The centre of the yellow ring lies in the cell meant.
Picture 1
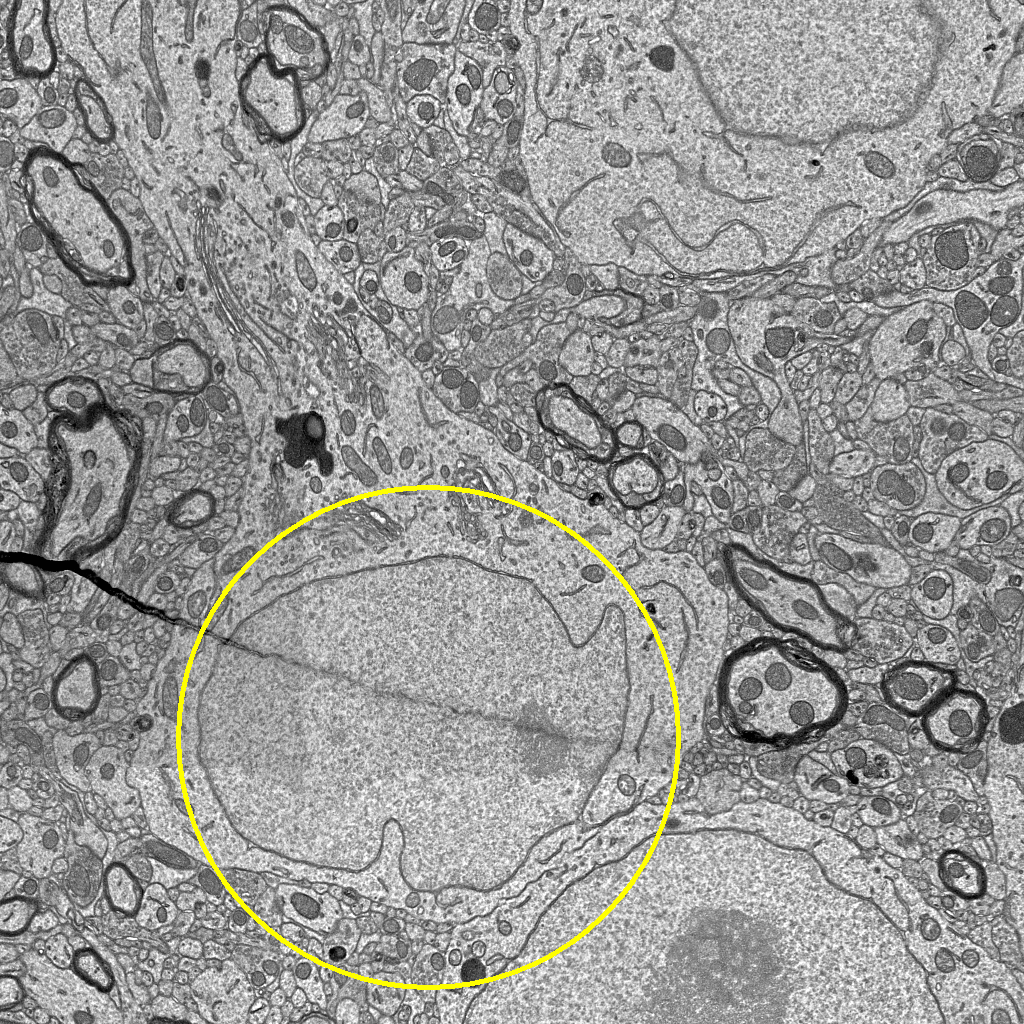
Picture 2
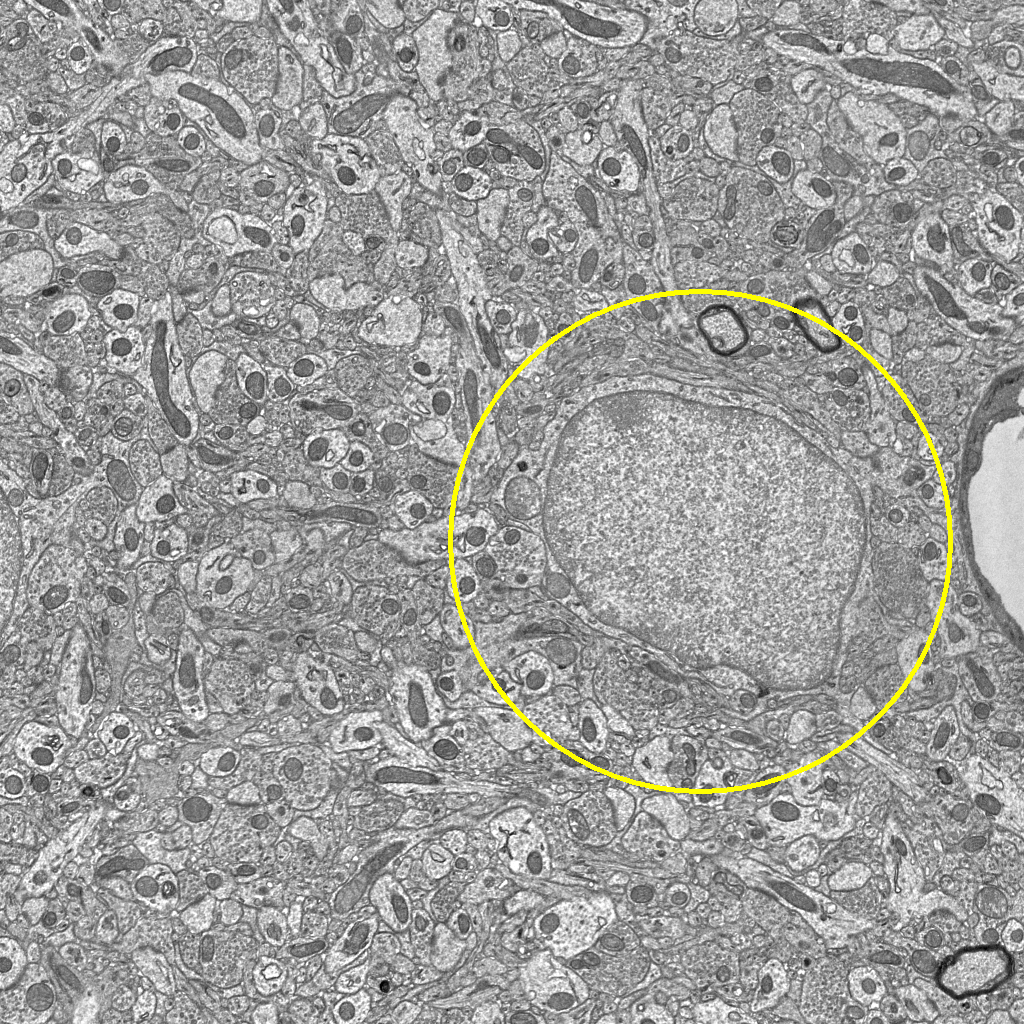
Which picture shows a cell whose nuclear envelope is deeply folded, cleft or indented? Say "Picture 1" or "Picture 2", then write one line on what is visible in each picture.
Picture 1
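In picture 1: A narrow finger-like fold of the envelope pushes up into the nucleus from its lower edge.
In picture 2: The nuclear outline is smooth and has no deep folds.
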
